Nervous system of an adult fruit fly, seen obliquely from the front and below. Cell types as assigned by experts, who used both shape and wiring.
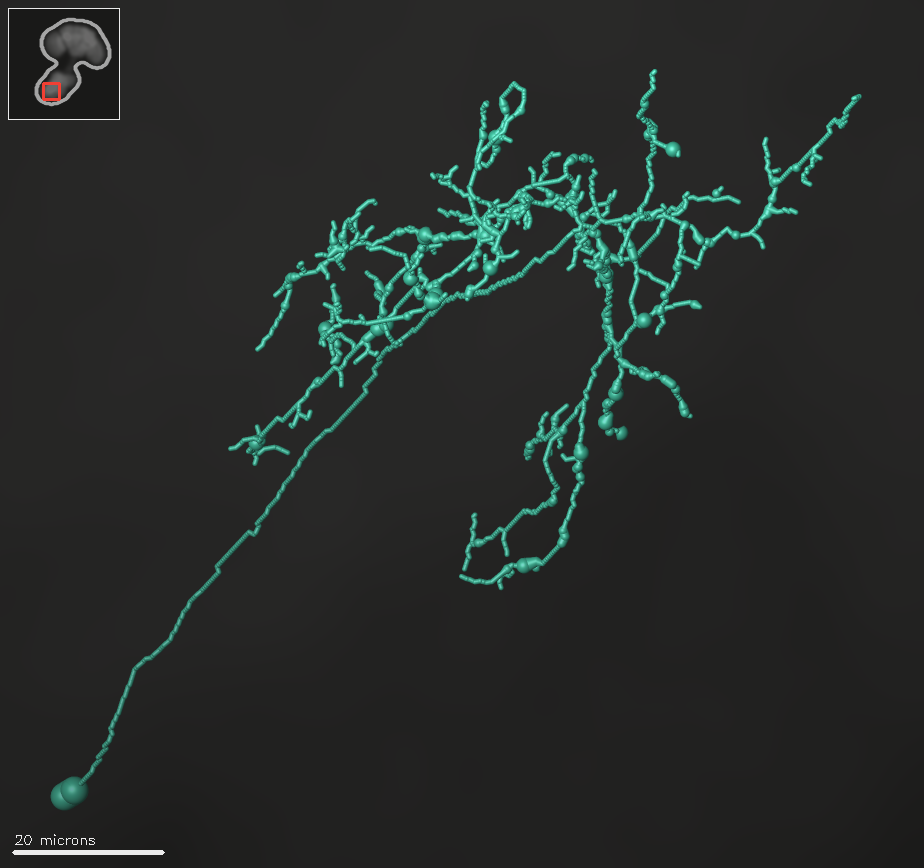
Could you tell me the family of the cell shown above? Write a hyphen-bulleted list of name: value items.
- family: hemilineage 00A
